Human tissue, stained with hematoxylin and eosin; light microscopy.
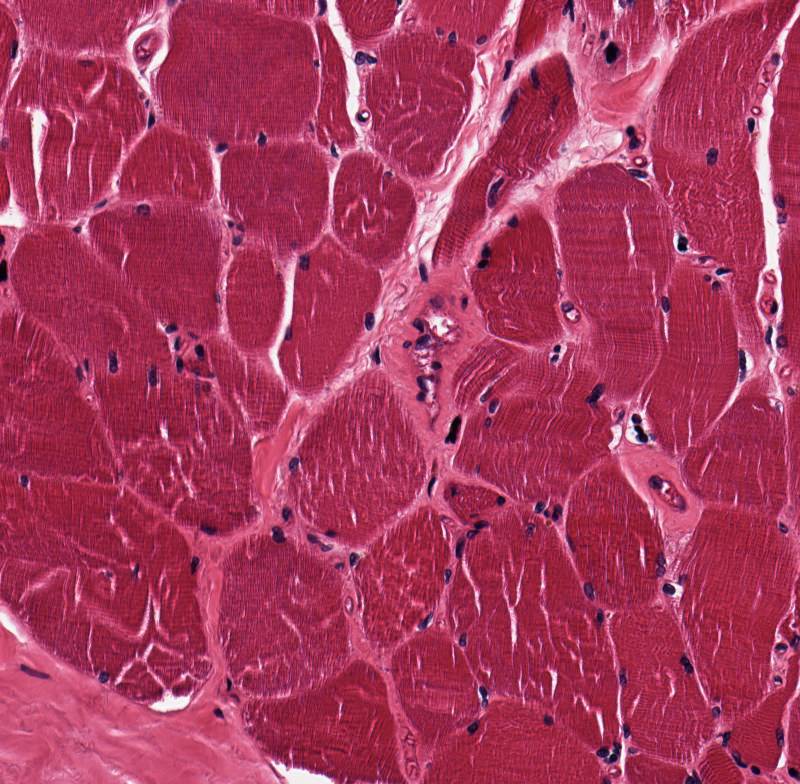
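Skeletal muscle: fibres polygonal in outline, variable in size. Fine cross-striations visible in many obliquely cut fibres. Nuclei dark, flattened, peripheral, beneath fibre edges. Small thin-walled vessels in the connective tissue between fibres, including the central band.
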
